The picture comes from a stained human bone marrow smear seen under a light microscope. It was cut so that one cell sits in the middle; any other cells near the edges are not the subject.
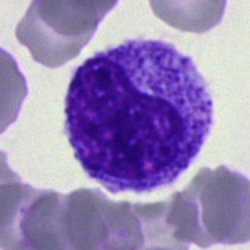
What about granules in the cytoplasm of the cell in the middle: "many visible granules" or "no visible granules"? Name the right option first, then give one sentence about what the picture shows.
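Many visible granules. Small dark purple granules are scattered through the cytoplasm.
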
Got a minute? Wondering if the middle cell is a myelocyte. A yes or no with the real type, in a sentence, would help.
Yes, the one cell at the centre is a myelocyte.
